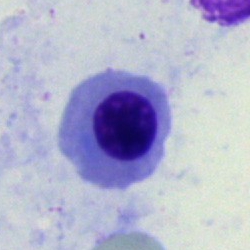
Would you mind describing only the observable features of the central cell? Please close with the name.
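Nucleus off-centre, shifted toward the right side of the cell. Outline roughly round. Cytoplasm pale lavender-blue, no granules visible. Erythroblast.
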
